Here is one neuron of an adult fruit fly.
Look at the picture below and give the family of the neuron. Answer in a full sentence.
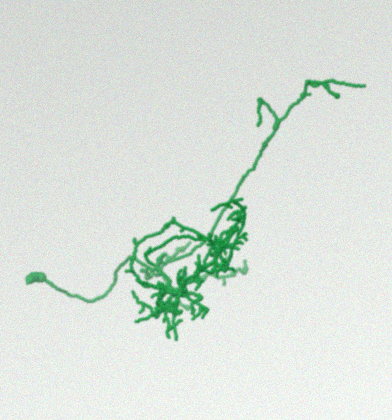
The family is hemilineage DM5_ventral.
